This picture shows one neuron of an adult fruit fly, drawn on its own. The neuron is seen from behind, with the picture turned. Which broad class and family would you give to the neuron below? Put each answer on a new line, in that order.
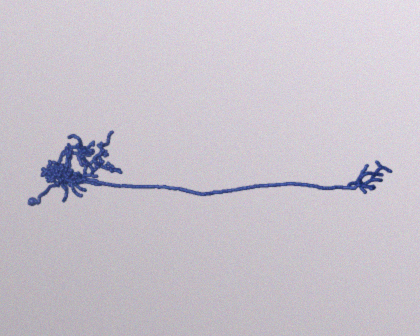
central-brain intrinsic neuron
hemilineage VLPl&d1_lateral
